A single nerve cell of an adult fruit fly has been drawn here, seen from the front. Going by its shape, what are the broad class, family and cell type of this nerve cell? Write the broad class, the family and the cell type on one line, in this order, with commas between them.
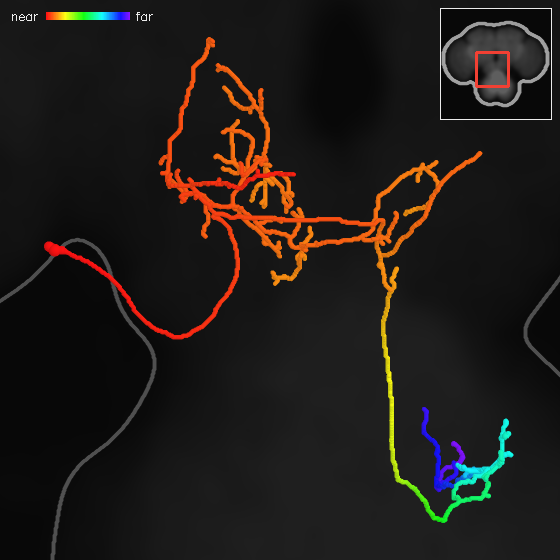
descending neuron, hemilineage LB7, DNge095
